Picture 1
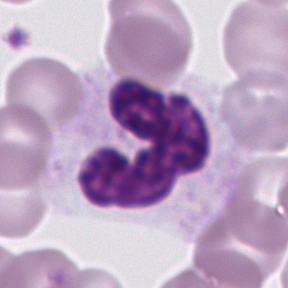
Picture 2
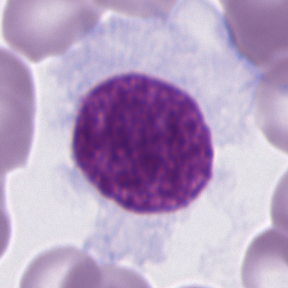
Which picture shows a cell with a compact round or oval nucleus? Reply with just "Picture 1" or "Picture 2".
Picture 2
